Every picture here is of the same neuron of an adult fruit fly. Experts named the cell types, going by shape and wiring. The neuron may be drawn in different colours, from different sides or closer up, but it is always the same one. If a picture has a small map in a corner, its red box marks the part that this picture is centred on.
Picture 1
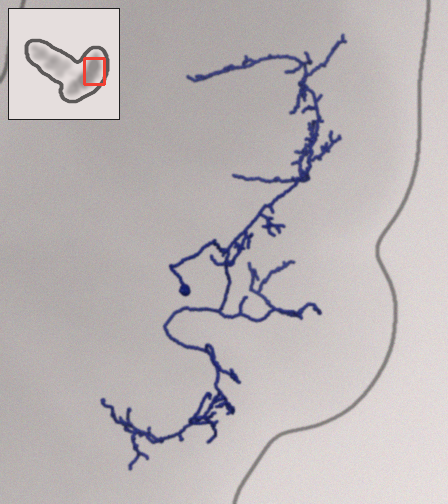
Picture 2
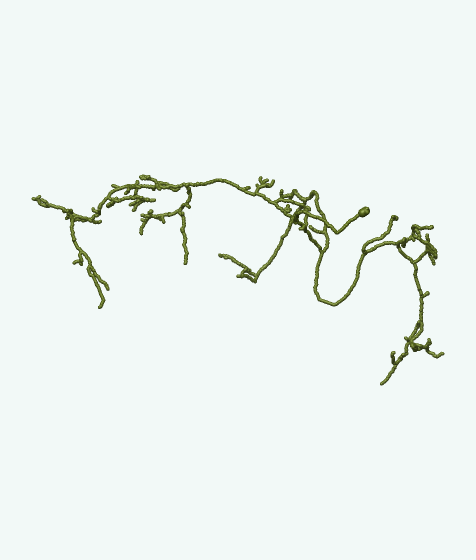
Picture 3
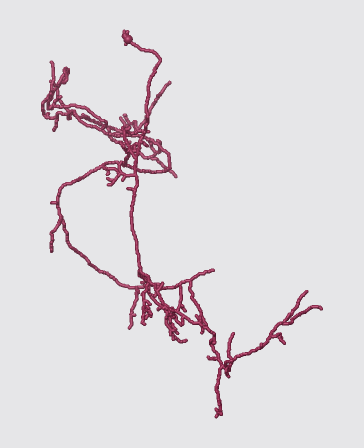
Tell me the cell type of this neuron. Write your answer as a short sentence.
The cell type is CRE037.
